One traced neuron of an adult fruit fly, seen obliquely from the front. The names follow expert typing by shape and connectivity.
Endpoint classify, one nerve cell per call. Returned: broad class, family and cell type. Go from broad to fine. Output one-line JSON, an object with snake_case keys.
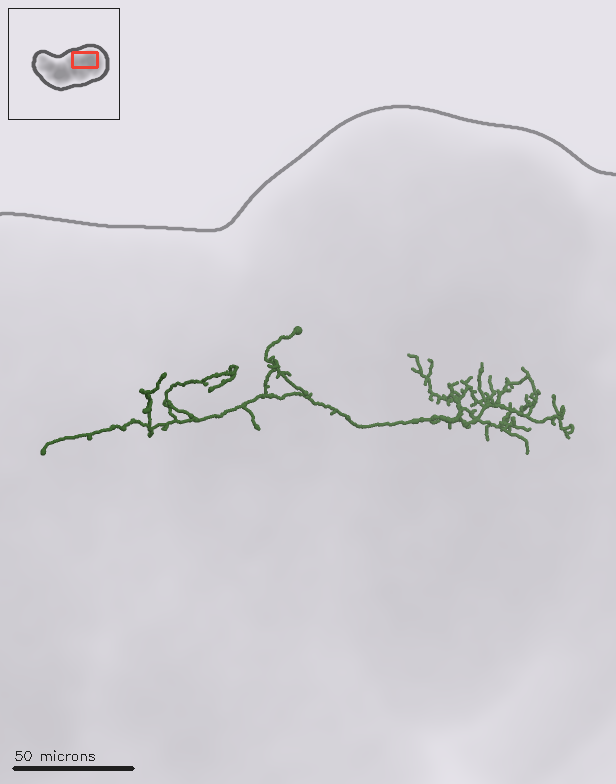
{"broad_class": "visual projection neuron", "family": "hemilineage PSp3", "cell_type": "LoVP27"}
